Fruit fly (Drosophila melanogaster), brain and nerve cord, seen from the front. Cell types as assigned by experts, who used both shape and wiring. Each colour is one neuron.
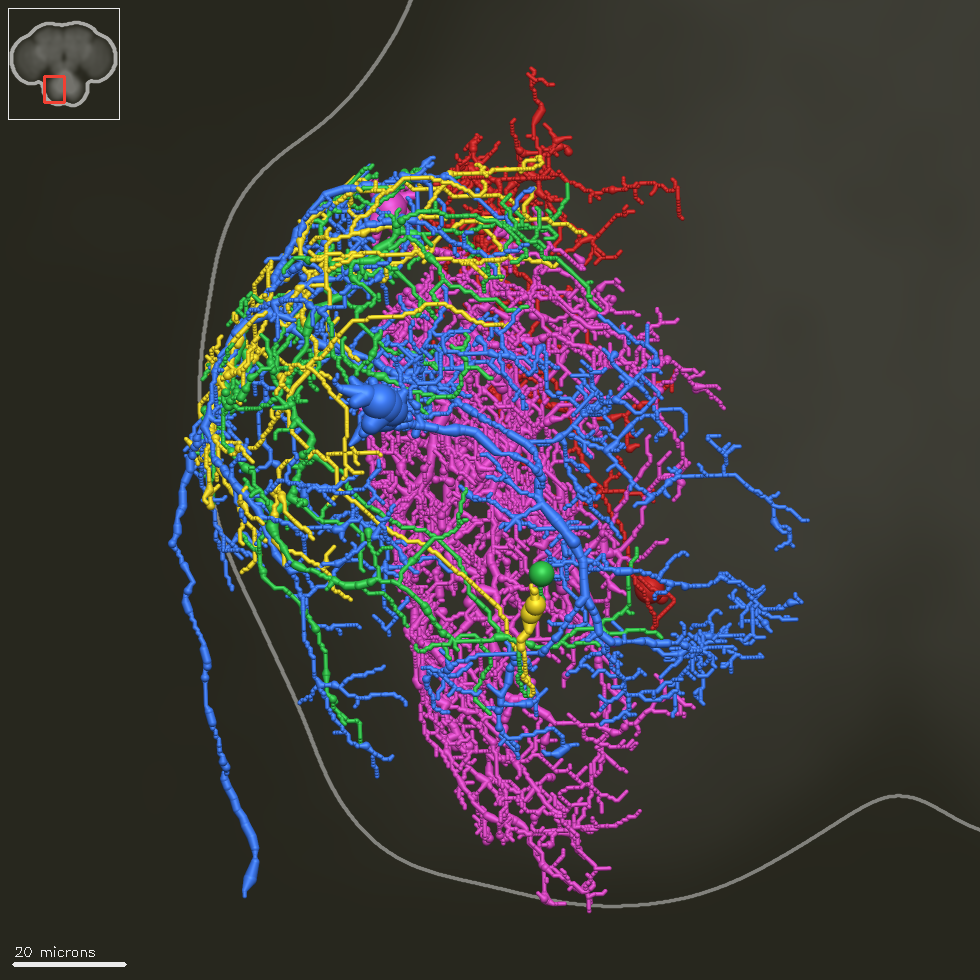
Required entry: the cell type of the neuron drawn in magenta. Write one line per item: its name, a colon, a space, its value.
cell type: IN19A013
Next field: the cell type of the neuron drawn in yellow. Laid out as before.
cell type: IN13A060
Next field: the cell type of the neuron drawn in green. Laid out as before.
cell type: IN13A041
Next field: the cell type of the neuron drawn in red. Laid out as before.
cell type: IN13A050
